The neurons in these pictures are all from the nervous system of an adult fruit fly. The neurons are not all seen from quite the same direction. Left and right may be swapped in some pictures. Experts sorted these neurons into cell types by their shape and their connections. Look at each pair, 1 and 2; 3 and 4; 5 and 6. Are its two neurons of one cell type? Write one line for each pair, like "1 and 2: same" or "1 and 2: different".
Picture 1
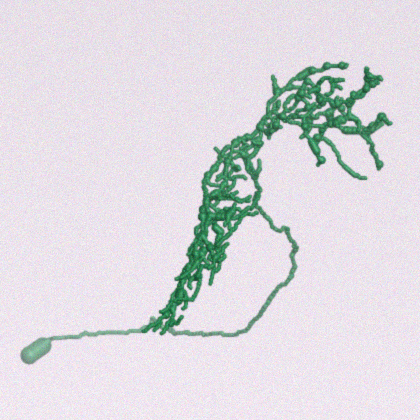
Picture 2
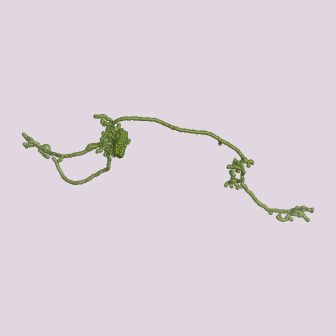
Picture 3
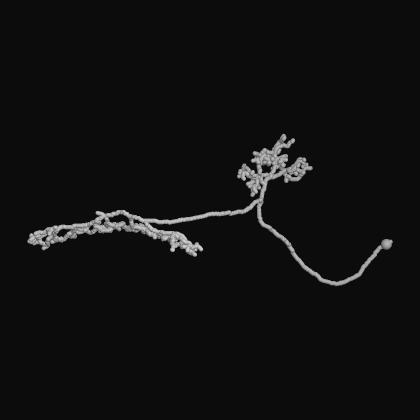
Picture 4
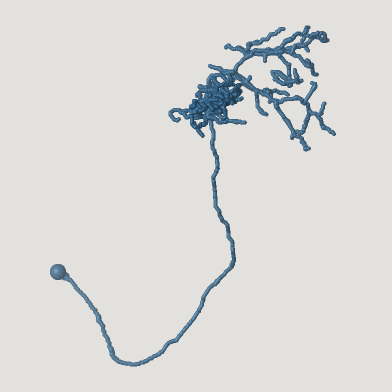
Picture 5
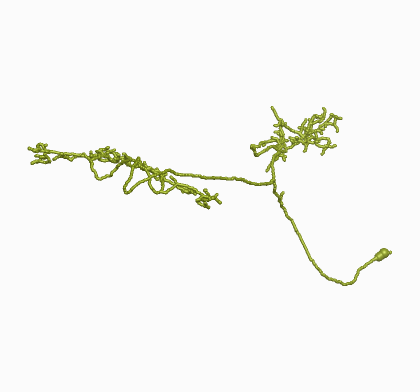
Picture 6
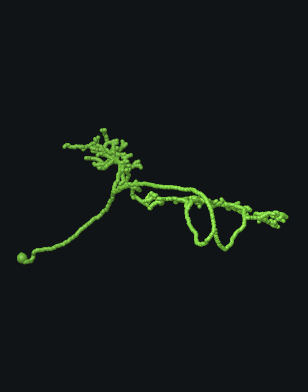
1 and 2: different
3 and 4: different
5 and 6: same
